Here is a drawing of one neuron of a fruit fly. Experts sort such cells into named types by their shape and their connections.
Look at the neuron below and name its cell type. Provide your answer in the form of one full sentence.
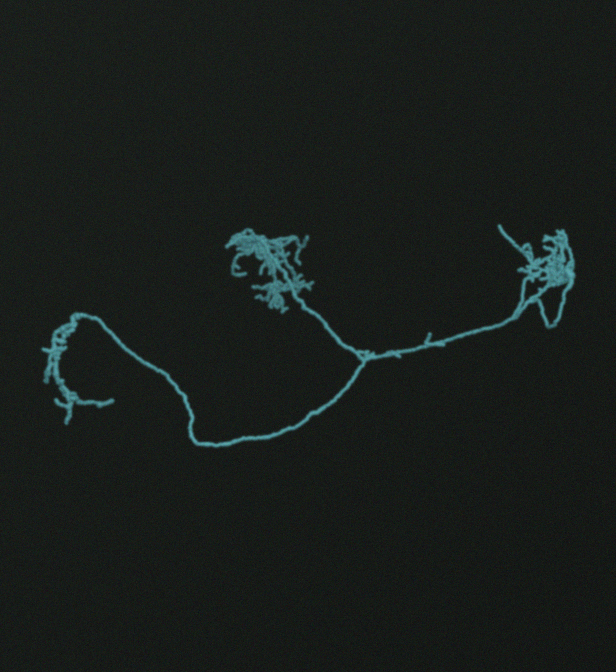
As a matter of cell type, the neuron is PS083_c.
